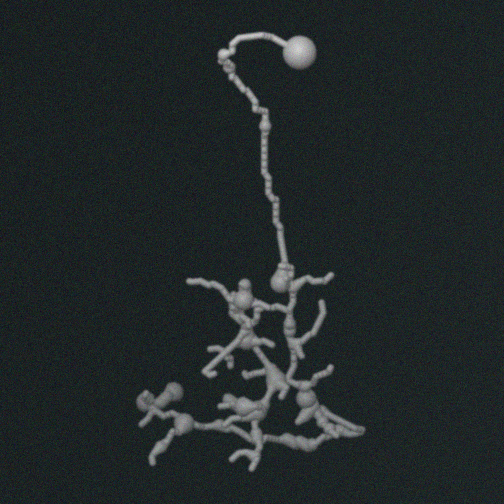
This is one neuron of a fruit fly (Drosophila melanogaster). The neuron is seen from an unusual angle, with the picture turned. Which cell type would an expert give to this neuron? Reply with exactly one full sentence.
It is as Dm2 that this neuron is typed.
